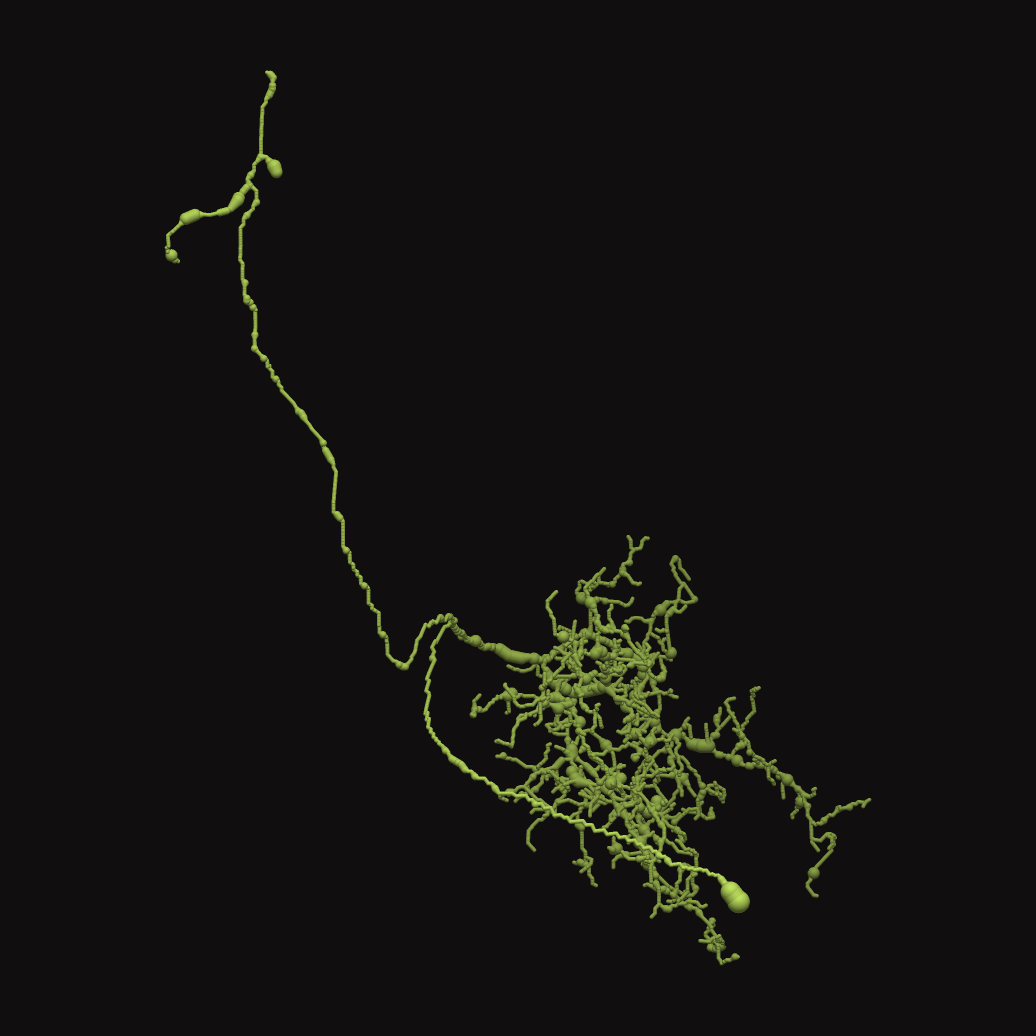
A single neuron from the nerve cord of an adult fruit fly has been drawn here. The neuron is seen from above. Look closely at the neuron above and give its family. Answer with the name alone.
hemilineage 23B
